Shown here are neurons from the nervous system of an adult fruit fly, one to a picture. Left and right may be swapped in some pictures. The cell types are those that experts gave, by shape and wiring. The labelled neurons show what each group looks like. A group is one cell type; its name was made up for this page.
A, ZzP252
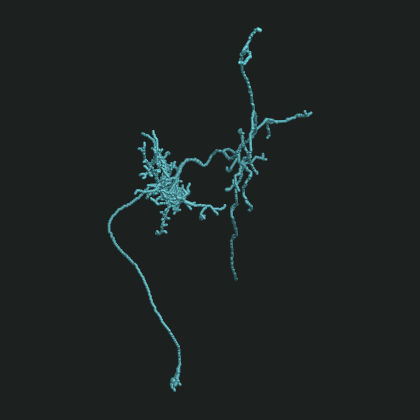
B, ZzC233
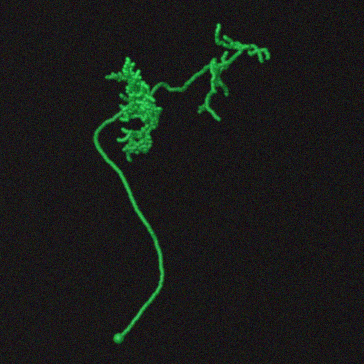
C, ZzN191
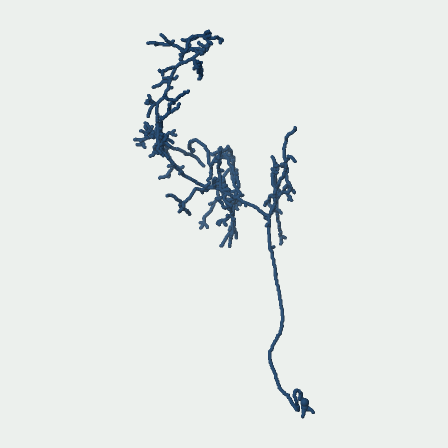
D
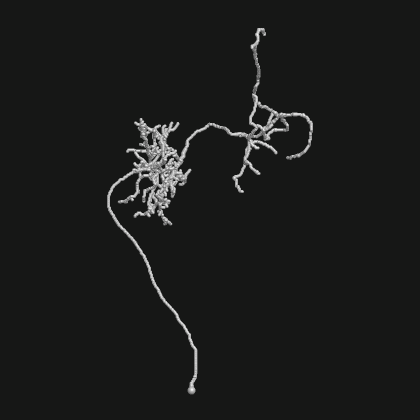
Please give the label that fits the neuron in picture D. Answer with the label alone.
ZzC233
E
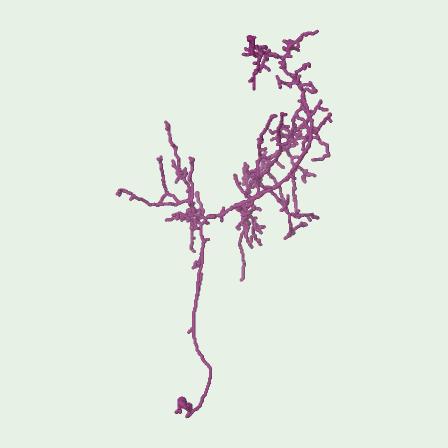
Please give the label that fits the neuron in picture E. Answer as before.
ZzN191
